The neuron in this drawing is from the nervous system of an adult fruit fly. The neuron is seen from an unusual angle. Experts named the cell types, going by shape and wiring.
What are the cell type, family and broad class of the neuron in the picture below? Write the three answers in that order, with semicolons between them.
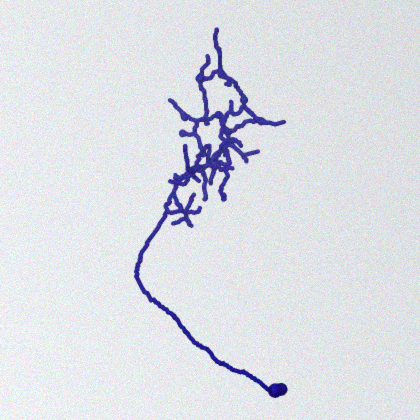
Mi17; Mi; optic-lobe intrinsic neuron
